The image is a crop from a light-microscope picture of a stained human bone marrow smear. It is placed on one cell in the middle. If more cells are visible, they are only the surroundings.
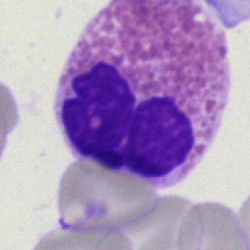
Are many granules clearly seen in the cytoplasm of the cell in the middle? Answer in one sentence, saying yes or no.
Yes, the cytoplasm of the cell is rich in visible granules.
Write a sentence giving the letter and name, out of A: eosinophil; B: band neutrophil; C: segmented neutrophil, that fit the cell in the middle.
The correct choice is option A, which identifies the middle cell as an eosinophil.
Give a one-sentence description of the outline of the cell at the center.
Edge check done: smooth outline, no projections present.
